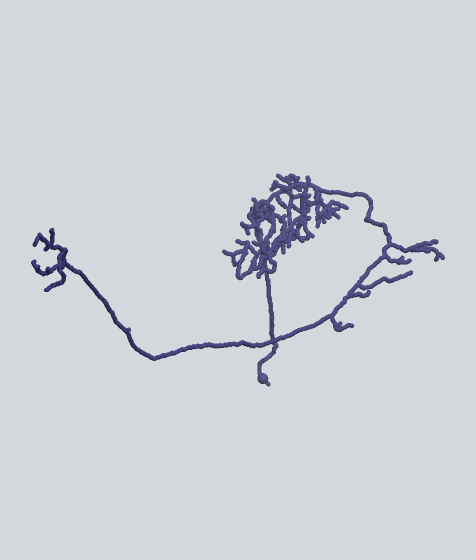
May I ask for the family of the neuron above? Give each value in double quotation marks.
"hemilineage 06A"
